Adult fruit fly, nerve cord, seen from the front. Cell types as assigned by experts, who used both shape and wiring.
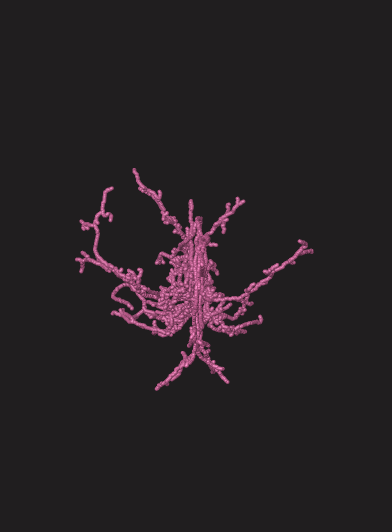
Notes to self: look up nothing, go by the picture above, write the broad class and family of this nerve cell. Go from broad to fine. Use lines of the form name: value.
broad class: ascending neuron
family: hemilineage 05B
